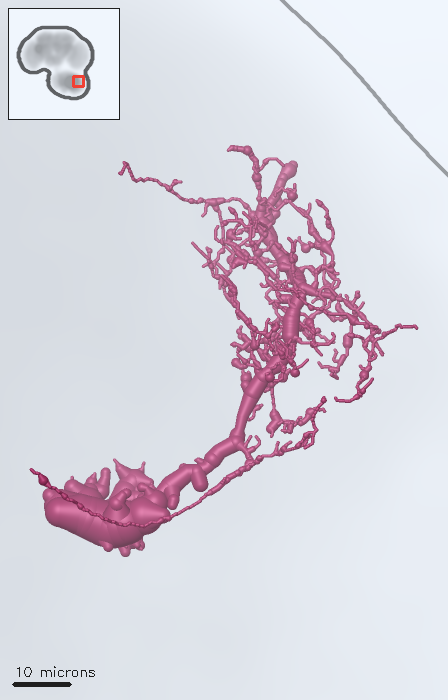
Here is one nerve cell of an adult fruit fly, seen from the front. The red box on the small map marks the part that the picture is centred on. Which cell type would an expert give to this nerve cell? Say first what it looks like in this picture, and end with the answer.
From top to bottom in the picture it spans about 75 microns. The picture shows dozens of branch ends. It is a motor neuron of the nerve cord. The cell type is MNad69.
